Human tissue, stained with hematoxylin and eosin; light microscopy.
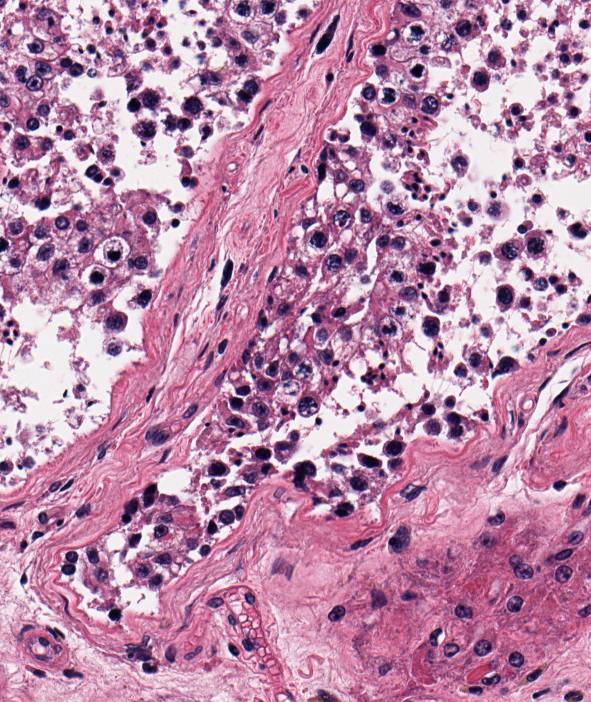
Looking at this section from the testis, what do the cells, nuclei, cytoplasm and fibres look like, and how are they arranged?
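Up top, left and right, the field is filled by large rounded cells with round nuclei and pale cytoplasm. They sit loosely, with white empty spaces between them rather than tight sheets, and they don't form glands or tubules. Scattered among them are small cells with dark, shrunken nuclei, most densely just above the lower fibrous tissue in the centre.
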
